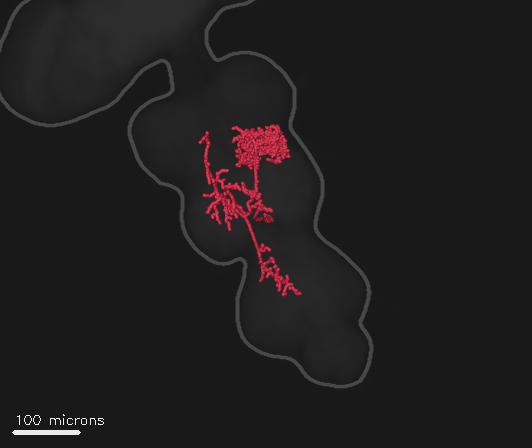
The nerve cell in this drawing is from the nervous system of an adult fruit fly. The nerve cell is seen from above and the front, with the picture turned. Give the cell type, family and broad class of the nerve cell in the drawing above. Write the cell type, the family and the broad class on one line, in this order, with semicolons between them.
IN06B003; hemilineage 06B; nerve-cord intrinsic neuron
